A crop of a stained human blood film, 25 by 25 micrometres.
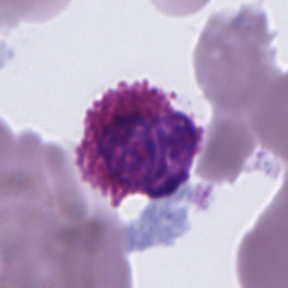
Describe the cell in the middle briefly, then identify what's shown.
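Outline roughly round, edge bumpy and granular. Nucleus stains deeper blue-purple than the surrounding granules. Granules overlie part of the nucleus, blurring its outline. Darkest nuclear mass lies toward the right of the cell. Eosinophil.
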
